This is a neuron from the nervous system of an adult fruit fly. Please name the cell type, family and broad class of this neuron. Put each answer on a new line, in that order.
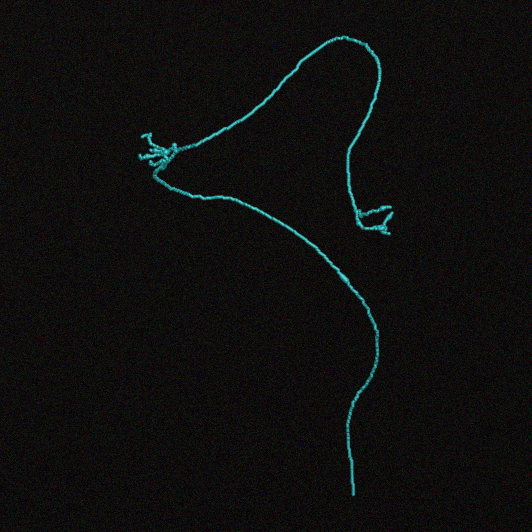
ORN_VA4
class olfactory
sensory neuron entering the brain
